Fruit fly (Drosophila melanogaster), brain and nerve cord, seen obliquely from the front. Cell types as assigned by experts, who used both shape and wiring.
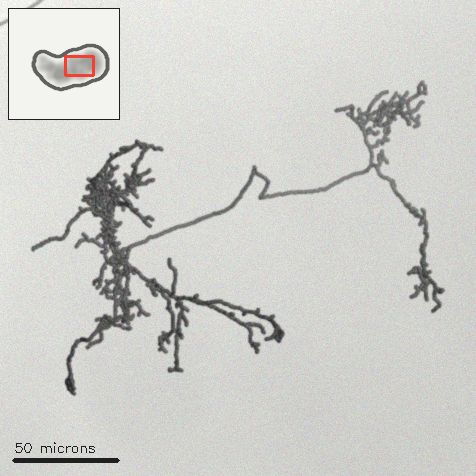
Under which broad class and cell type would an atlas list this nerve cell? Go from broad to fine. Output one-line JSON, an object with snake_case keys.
{"broad_class": "central-brain intrinsic neuron", "cell_type": "PS062"}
